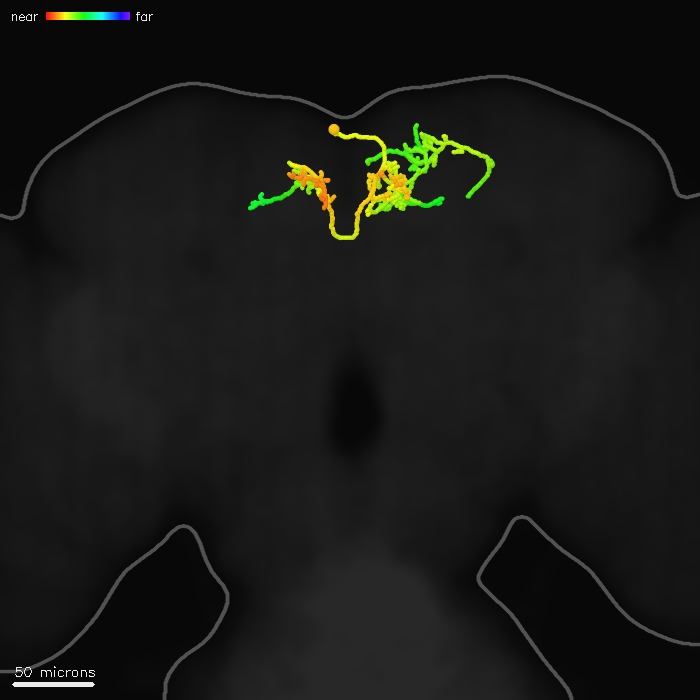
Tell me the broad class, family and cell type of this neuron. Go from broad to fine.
central-brain intrinsic neuron; hemilineage SMPad3; SMP132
